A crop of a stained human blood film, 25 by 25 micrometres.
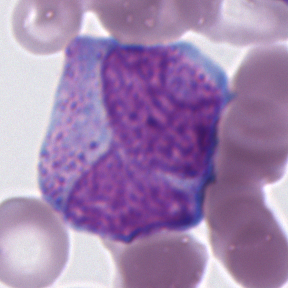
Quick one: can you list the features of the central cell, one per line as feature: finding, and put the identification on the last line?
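Nucleus: fills most of the cell, lies toward the right
Chromatin: fine and lacy, not coarsely clumped
Cell edge: thin rim of deeper blue
Granules: fine, purple, scattered through the cytoplasm on the left
Name: atypical promyelocyte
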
